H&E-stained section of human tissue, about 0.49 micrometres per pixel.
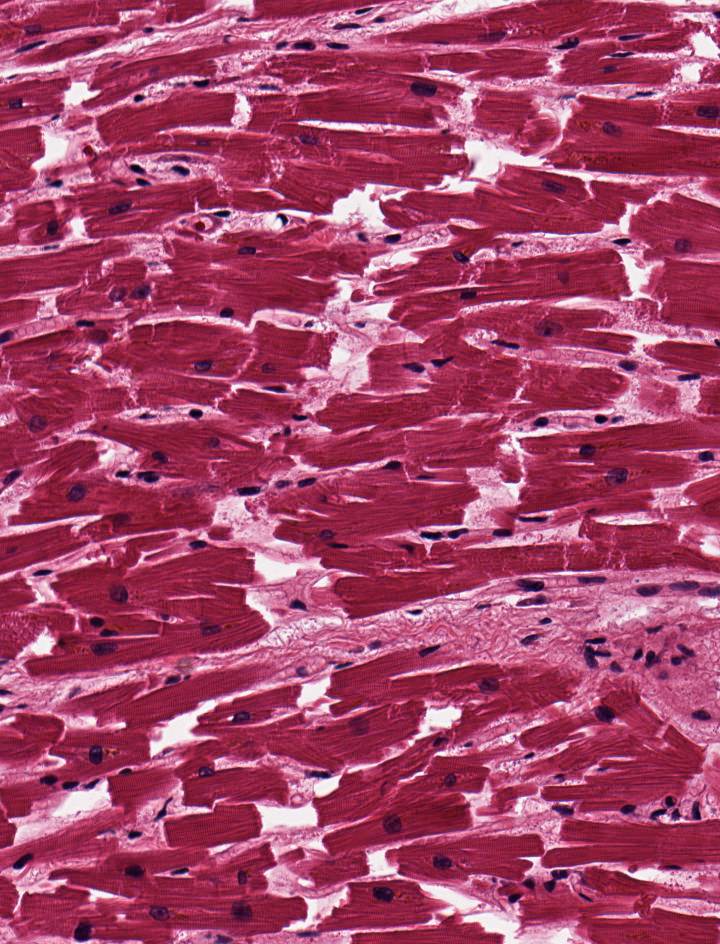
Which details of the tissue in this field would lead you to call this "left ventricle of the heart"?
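Tissue: left ventricle of the heart. Fibres branch and join neighbouring fibres.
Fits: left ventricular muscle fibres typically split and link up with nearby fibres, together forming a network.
Fine cross-striations visible within the fibres.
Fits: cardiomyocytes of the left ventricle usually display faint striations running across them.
Fibre cytoplasm stains deep red. Small dark elongated nuclei lie in the narrow spaces between fibres. Nothing seen here conflicts with left ventricle of the heart.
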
